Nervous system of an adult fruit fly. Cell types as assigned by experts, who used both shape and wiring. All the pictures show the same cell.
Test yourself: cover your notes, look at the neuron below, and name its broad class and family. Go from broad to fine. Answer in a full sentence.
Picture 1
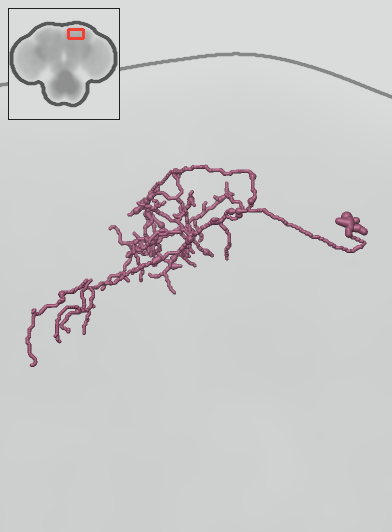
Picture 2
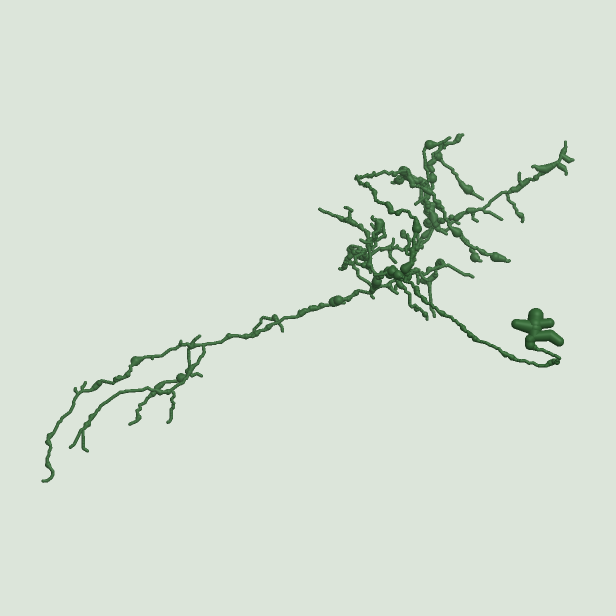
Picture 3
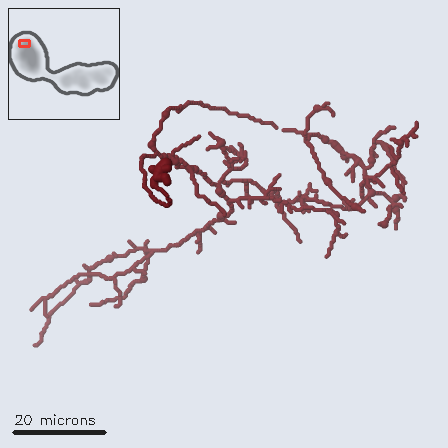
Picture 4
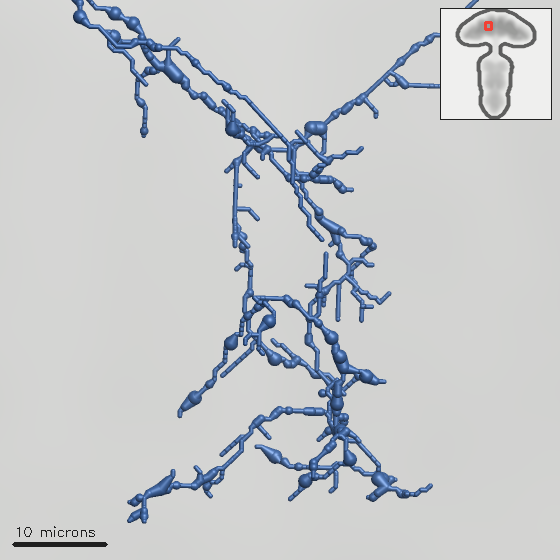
A central-brain intrinsic neuron of hemilineage VLPd&p1_dorsal.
